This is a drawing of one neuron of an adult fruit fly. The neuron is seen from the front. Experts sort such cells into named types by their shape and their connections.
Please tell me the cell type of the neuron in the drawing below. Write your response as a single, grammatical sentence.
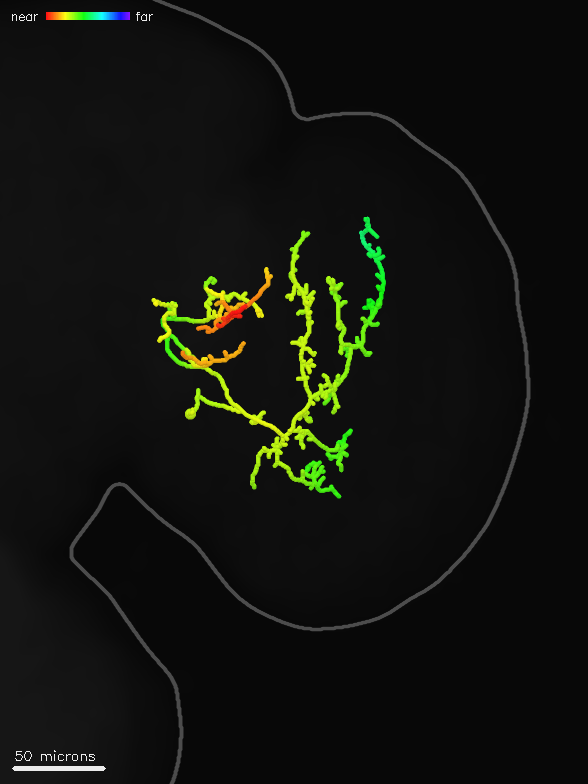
The cell type this neuron represents is MeVP17.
